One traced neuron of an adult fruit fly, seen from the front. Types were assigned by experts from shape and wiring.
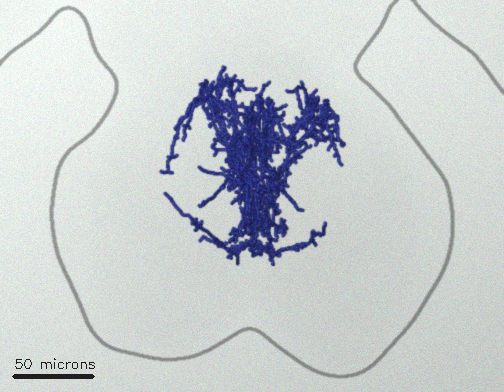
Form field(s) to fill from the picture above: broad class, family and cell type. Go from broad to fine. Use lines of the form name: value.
broad class: nerve-cord intrinsic neuron
family: hemilineage 05B
cell type: IN05B012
